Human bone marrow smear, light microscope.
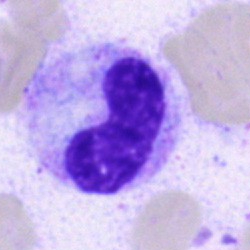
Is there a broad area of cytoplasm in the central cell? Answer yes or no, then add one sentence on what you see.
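Yes. The cytoplasm is plentiful and pale lilac.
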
